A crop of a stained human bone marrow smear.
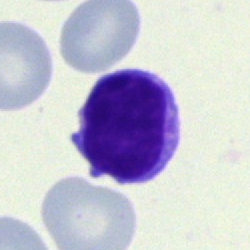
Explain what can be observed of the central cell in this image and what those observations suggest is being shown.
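Most of the cell seems taken up by the nucleus, whose chromatin looks dense and dark purple. The cytoplasm is scant, a thin crescent on the right side. Small blunt projections stick out from the lower left edge. What I'm looking at is a lymphocyte.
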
